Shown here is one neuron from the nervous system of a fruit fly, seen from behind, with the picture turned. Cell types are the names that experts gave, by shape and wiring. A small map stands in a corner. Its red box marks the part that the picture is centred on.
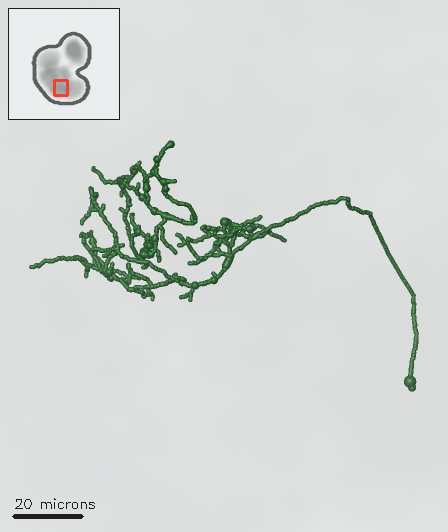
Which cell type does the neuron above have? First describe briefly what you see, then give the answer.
The cell body is at the lower right of the picture. By the scale bar it is about 110 microns wide in this view. Dozens of branch ends can be seen. This is a central-brain intrinsic neuron. Its cell type is CB2430.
